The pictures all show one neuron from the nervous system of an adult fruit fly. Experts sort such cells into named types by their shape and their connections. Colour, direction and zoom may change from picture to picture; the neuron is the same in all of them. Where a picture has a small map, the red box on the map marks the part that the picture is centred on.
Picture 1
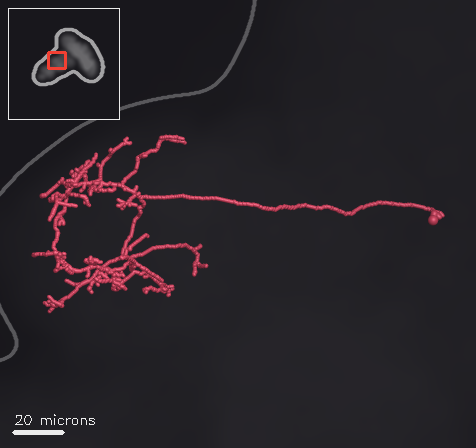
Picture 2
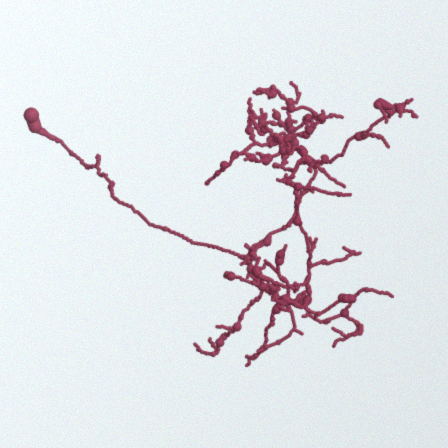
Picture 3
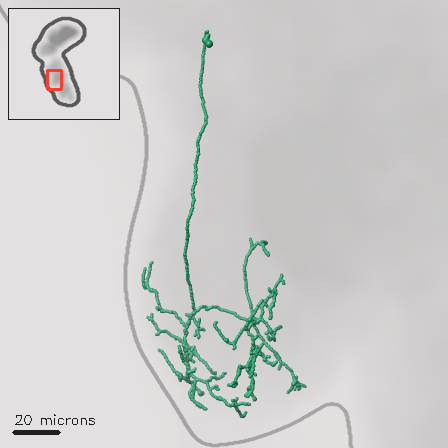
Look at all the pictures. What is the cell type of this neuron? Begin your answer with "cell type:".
cell type: IN13B082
